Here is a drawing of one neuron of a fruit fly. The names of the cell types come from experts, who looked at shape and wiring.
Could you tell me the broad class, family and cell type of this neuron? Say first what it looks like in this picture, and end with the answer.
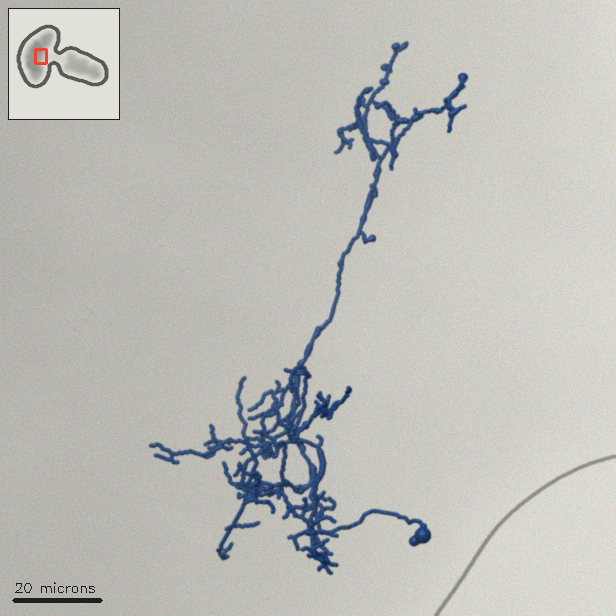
It lies in the brain. From top to bottom in the picture it spans about 120 microns. Dozens of branch ends can be seen. This is a central-brain intrinsic neuron. The family is hemilineage DM6_posterior. It is of cell type PS285.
